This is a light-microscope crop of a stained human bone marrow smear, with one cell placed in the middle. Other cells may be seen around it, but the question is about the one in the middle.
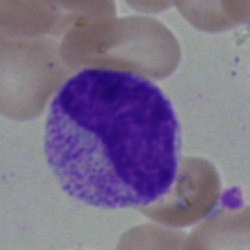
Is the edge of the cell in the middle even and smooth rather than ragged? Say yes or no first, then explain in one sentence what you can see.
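Yes. The cell outline is round and smooth-edged.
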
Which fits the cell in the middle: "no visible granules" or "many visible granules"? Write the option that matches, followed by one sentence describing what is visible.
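Many visible granules. The cytoplasm is packed with many purple granules.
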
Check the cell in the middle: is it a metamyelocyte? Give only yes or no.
yes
